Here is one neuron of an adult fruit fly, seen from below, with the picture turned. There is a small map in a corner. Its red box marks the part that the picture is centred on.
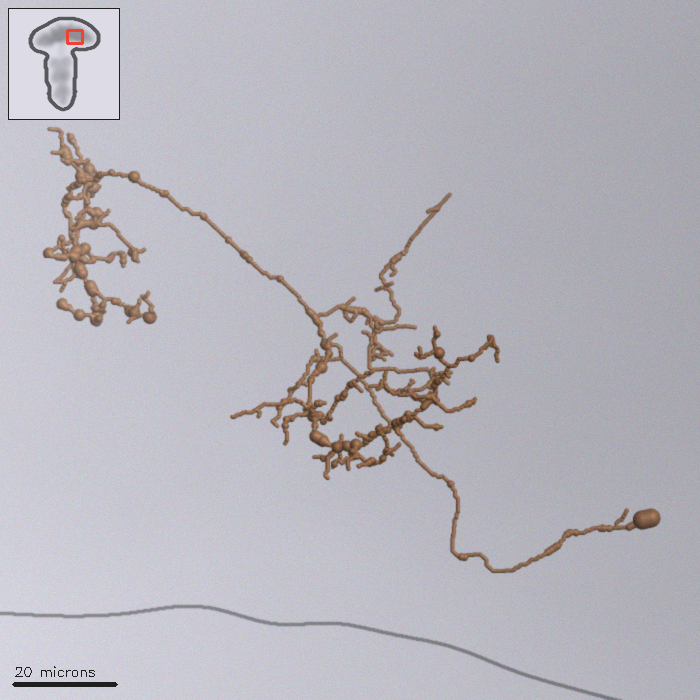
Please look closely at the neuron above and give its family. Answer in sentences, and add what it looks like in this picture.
Its family is hemilineage CLp2. This is a central-brain intrinsic neuron. The cell body is at the lower right of the picture. From left to right in the picture it spans about 120 microns. Dozens of branch ends can be seen.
